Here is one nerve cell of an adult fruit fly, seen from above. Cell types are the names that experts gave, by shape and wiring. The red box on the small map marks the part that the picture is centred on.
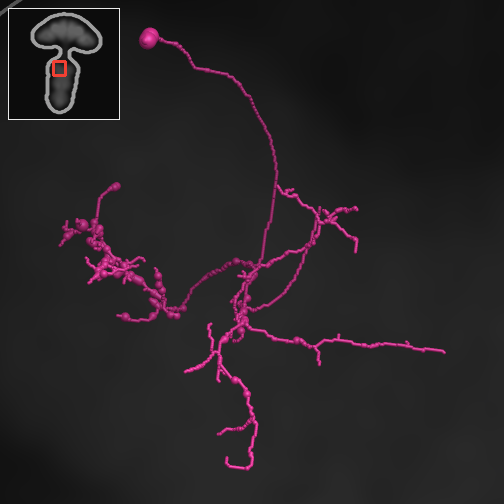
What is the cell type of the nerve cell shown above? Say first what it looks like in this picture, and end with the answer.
It is in the nerve cord and does not reach the brain. The picture shows dozens of branch ends. It is a nerve-cord intrinsic neuron. The cell type is IN09A064.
